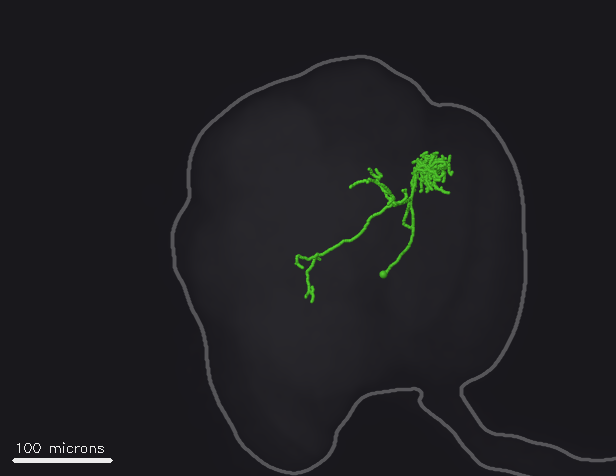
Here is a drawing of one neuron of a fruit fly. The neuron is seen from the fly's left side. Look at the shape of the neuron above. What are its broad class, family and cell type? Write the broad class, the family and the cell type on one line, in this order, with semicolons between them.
visual projection neuron; LoVP; LoVP89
